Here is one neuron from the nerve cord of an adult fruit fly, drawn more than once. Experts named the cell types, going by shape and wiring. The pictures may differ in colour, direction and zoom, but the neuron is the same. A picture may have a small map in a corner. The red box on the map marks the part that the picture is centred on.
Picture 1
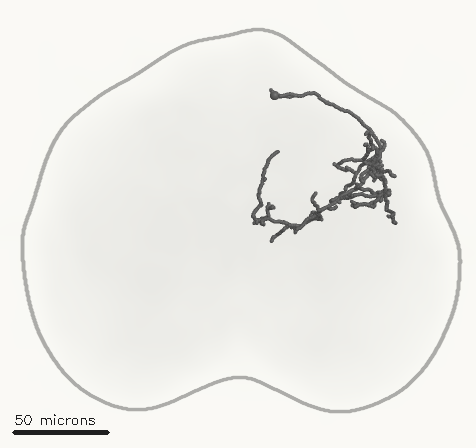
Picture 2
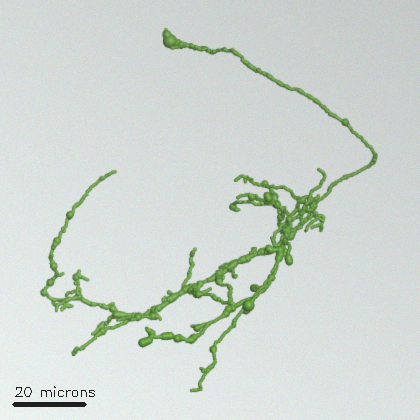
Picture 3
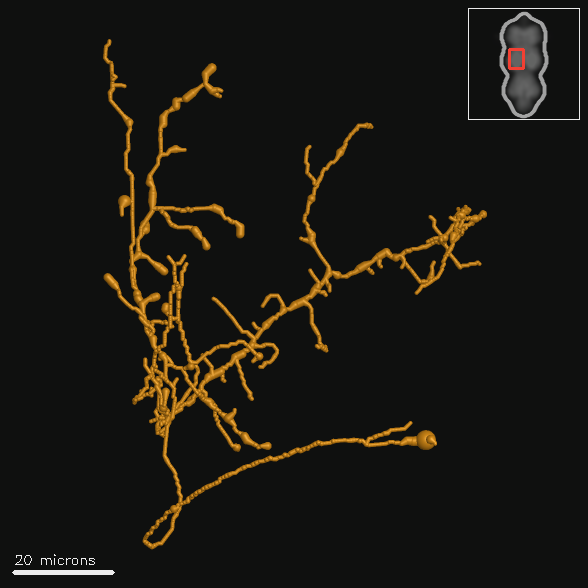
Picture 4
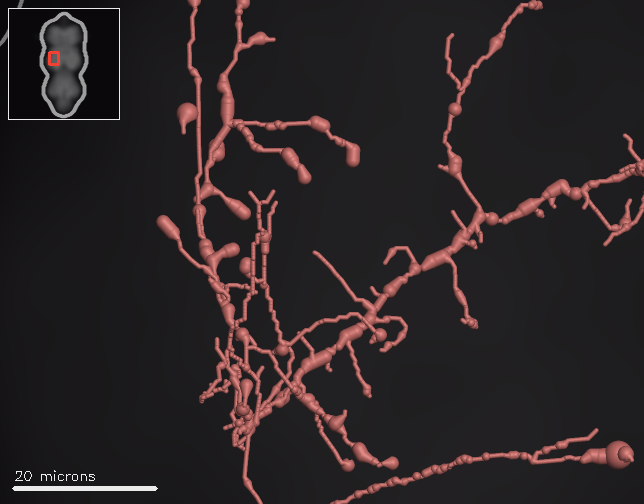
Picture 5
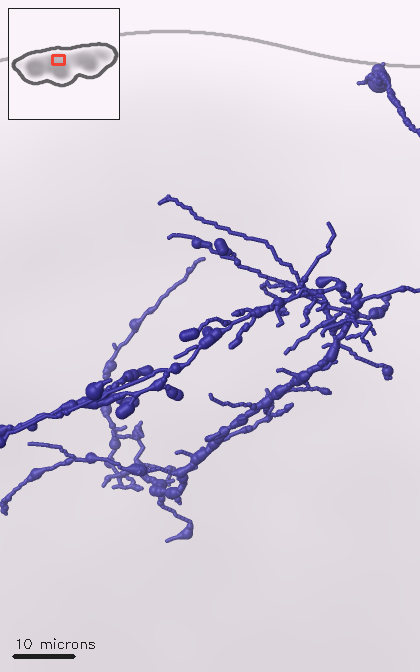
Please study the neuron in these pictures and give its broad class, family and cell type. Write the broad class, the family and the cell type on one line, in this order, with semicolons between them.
nerve-cord intrinsic neuron; hemilineage 11B; IN11B020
